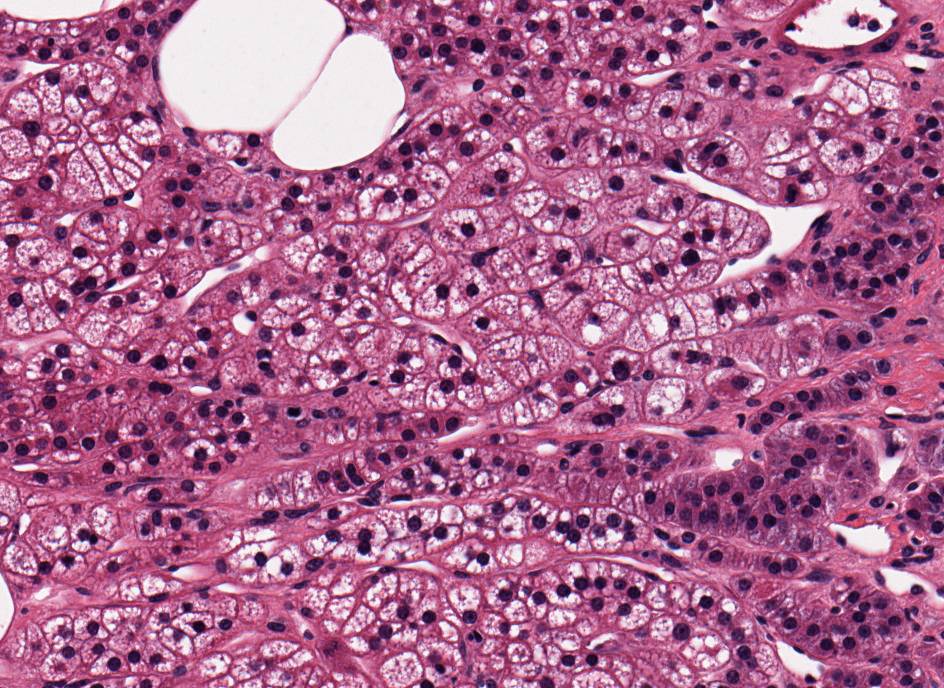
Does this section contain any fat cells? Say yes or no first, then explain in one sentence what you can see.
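Yes. Two large, empty, rounded fat cells lie together at the top edge, left of centre.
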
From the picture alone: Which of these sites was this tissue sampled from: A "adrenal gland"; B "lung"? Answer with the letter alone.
A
